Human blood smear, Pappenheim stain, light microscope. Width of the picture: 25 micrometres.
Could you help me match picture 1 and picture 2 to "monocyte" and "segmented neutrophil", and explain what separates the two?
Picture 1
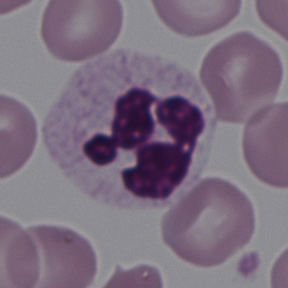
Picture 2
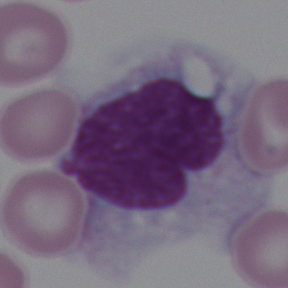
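Picture 1 shows a segmented neutrophil, and picture 2 shows a monocyte. In picture 2 the nucleus has an irregular, folded outline with several indentations and measures about 14 by 11 micrometres.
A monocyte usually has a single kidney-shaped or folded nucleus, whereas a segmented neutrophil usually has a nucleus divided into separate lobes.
Picture 1 has plentiful, pale pinkish-lilac cytoplasm with fine, faint lilac granules throughout, while picture 2 has abundant, pale grey-blue cytoplasm with only sparse, very fine pinkish granules.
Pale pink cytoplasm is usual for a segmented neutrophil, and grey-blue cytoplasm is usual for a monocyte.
Picture 2 also has one large clear vacuole against the upper right edge of the nucleus.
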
